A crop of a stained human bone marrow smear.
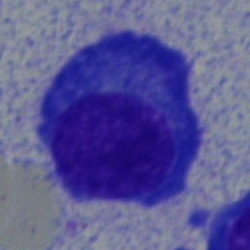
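Plasma cell, centre of a stained bone marrow smear. The cytoplasm is a deep, intense blue, with no distinct granules visible. The chromatin stains dark purple and appears fairly uniform, lacking coarse clumps. Part of another nucleated cell is visible at the lower right corner of the picture.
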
